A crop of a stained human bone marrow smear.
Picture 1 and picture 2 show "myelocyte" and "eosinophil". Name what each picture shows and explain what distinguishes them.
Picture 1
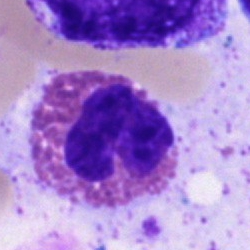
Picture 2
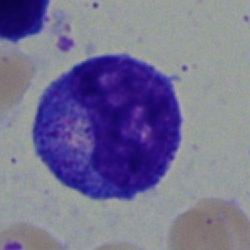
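Answer: picture 1 shows the eosinophil, picture 2 the myelocyte. Both cells are round, but granules make the edge in picture 1 slightly bumpy, whereas the edge in picture 2 is smooth.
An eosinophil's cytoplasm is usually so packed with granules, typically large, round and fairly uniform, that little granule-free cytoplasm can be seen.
In picture 1 the nucleus is indented from its lower side into a kidney shape, with dense dark purple chromatin and no visible nucleoli.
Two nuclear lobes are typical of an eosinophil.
In picture 2 the cytoplasm is deep blue and widest at the lower left, with a paler area against the left side of the nucleus and no vacuoles.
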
